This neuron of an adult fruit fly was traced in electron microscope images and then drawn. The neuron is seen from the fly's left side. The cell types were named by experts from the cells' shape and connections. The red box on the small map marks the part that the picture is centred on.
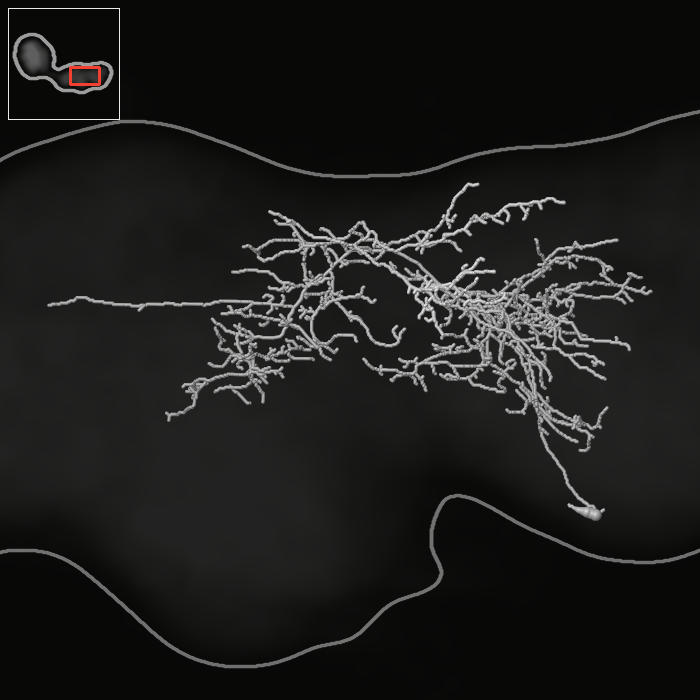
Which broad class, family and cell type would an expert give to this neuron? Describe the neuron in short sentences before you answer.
The cell body is at the lower right of the picture. As drawn here it is wider than it is tall. This is a nerve-cord intrinsic neuron. The family is hemilineage 14B. It is of cell type IN14B003.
